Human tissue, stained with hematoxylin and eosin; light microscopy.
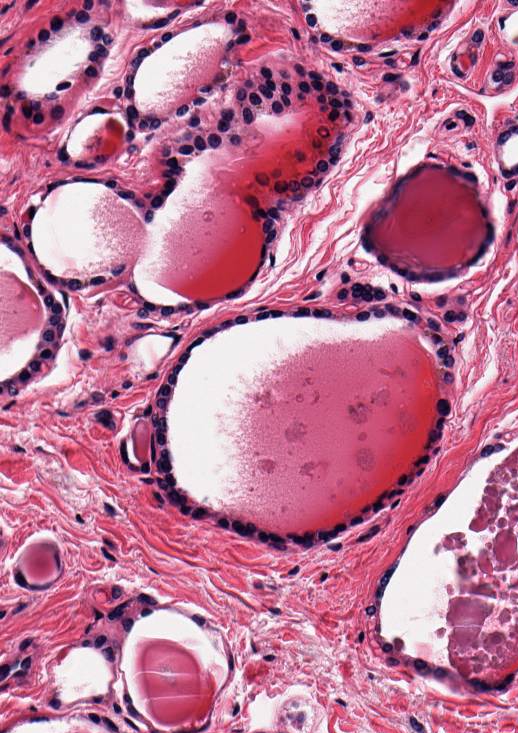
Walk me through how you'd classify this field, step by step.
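Point one, the identity: thyroid follicle. Point two, the architecture: rounded follicles of widely varying size, separated by stroma, with the largest in the centre.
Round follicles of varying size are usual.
Point three, the lining: a single layer of flattened to cuboidal cells with round dark nuclei.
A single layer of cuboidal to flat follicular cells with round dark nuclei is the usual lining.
Point four: no fat cells are present.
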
